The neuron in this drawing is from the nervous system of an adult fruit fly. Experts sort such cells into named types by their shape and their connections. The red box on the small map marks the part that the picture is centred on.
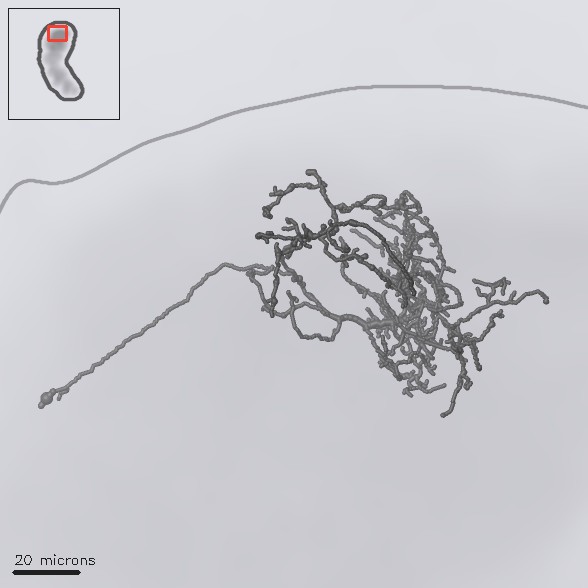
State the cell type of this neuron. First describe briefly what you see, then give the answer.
By the scale bar it is about 160 microns wide in this view. The picture shows dozens of branch ends. It is a central-brain intrinsic neuron. Its cell type is CB0282.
